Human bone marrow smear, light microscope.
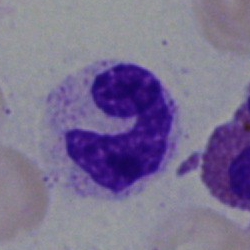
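Band neutrophil, the central cell of a stained human bone marrow smear. Its outline looks roughly round. In this band neutrophil the nucleus, as I read it, is a curved band bent into a C shape, with the hollow of the curve opening toward the left. I see no nucleoli in it.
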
